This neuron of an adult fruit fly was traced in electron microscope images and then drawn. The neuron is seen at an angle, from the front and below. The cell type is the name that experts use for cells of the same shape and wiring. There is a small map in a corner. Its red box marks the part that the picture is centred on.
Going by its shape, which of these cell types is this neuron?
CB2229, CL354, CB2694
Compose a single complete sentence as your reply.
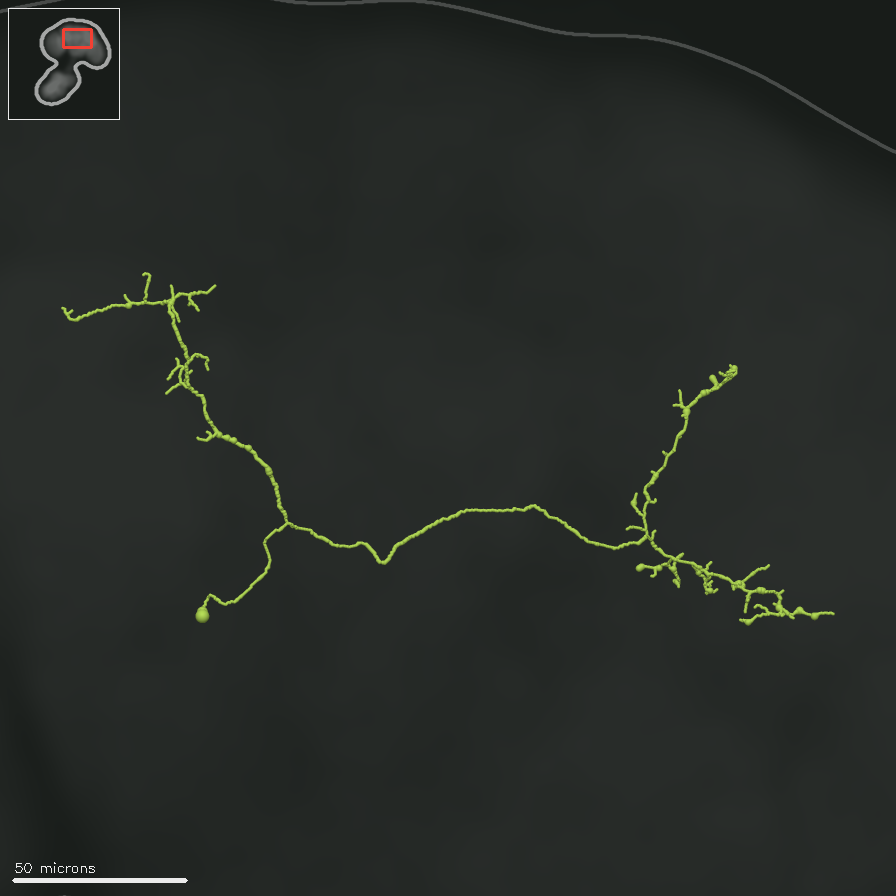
The cell type this neuron represents is CB2229.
